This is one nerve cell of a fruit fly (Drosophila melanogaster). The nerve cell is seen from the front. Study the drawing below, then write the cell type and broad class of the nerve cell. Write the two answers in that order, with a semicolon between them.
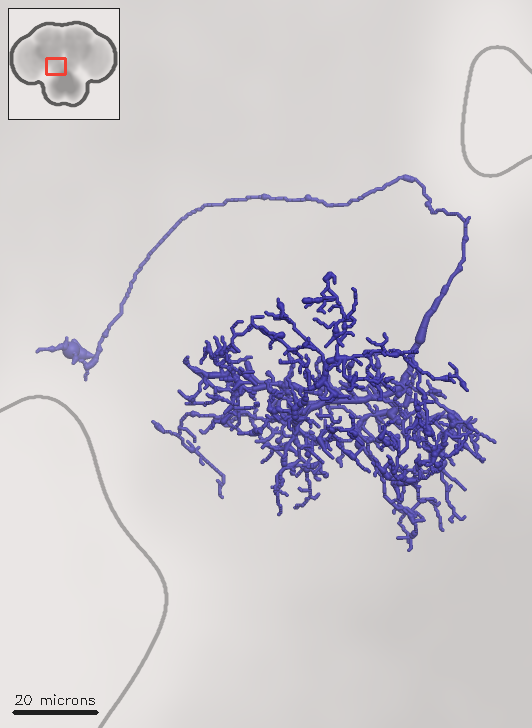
GNG513; central-brain intrinsic neuron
